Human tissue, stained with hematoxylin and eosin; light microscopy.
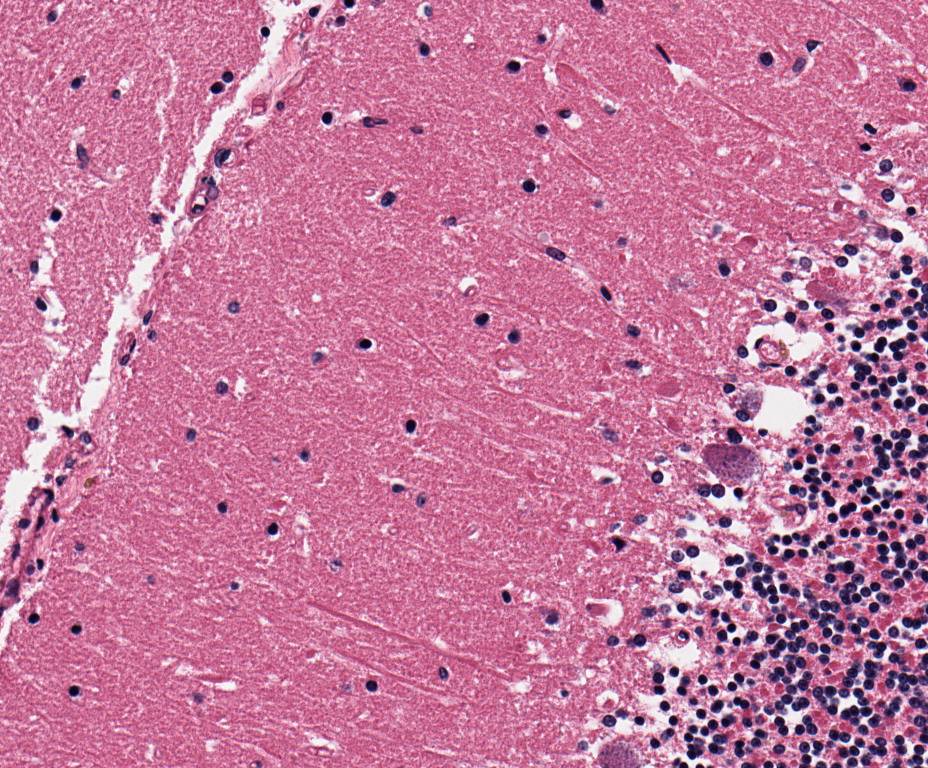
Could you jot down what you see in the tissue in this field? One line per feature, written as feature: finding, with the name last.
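Dense: right zone packed with small, round, dark nuclei, very little cytoplasm
Pink: broad zone, sparse scattered small dark nuclei
Neurons: large, plentiful purple granular cytoplasm, at pink-dense border, right side
Cleft: narrow, white, lined by elongated nuclei, top centre to lower left
Name: cerebellum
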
